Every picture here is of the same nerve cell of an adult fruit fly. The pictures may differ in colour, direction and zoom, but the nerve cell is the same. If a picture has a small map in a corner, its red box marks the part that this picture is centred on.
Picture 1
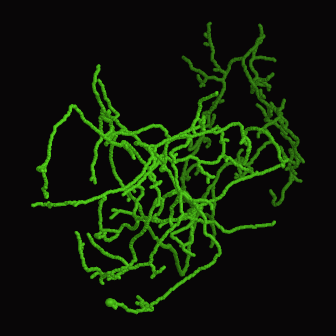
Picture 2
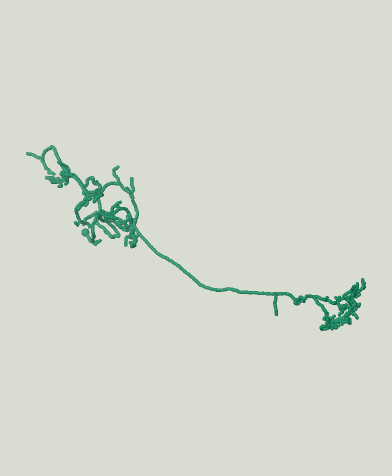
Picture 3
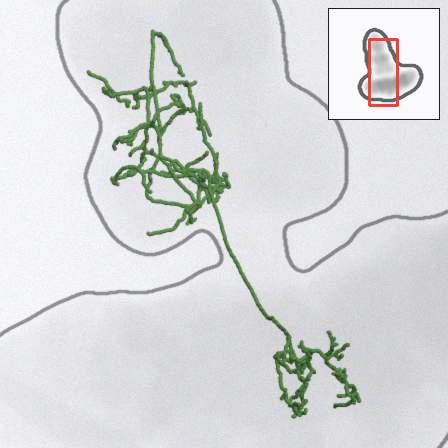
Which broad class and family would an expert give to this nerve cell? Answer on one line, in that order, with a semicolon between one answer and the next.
ascending neuron; hemilineage 04B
